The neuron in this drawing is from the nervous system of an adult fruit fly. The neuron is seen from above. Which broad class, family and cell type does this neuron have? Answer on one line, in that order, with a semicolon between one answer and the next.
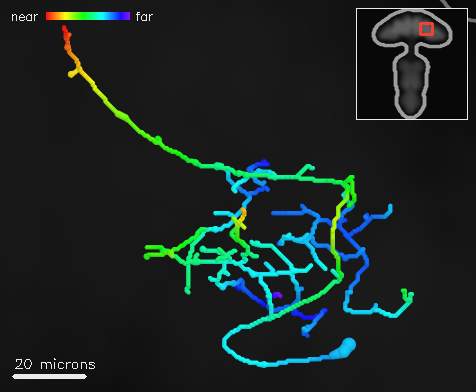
central-brain intrinsic neuron; hemilineage LHp1; LHPV4k1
